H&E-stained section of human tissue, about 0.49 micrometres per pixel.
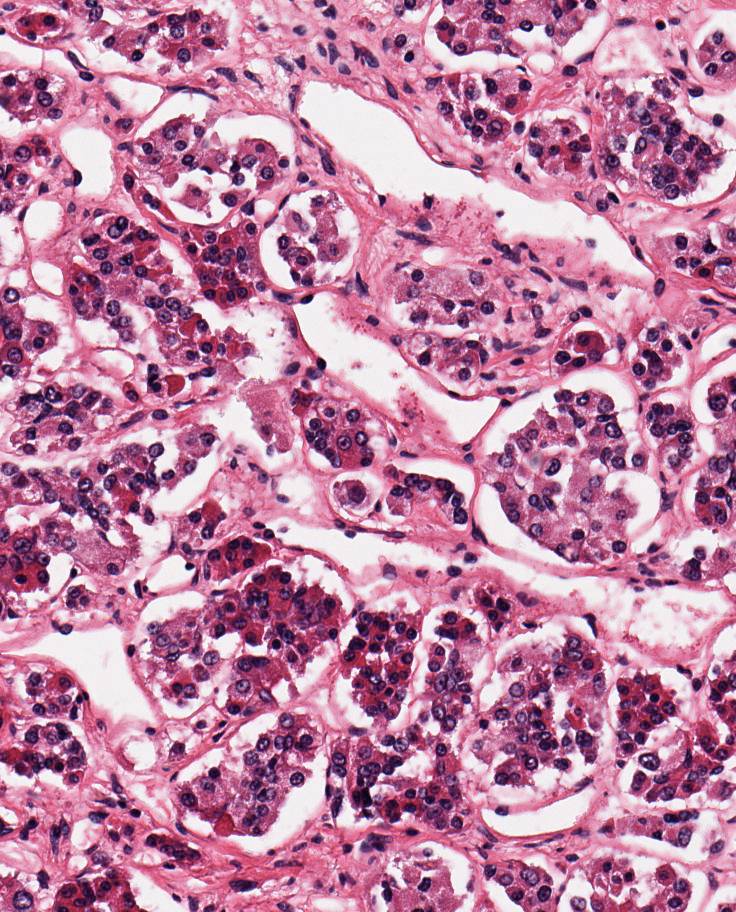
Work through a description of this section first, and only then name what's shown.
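First, the arrangement: throughout the field, cells sit in rounded solid nests divided by thin pink septa. Second, the nuclei within the nests are round, dark and fairly uniform in size. Third, the septa are delicate pink fibrous tissue holding thin, elongated nuclei. Fourth, no fat cells appear anywhere in the field. This section is pituitary.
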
